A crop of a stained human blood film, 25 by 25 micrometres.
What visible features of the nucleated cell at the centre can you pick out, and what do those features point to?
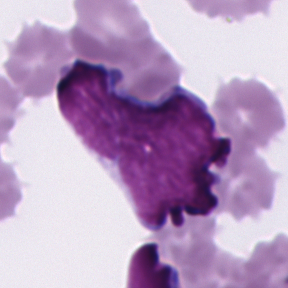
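Irregular and angular, the cell's outline has a broad notch along its upper edge. Small rounded knob-like projections stud its right and lower edges. The chromatin appears finely streaked and fairly even, without coarse dark clumps. No granules are visible in the cytoplasm. This cell is a myeloblast.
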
